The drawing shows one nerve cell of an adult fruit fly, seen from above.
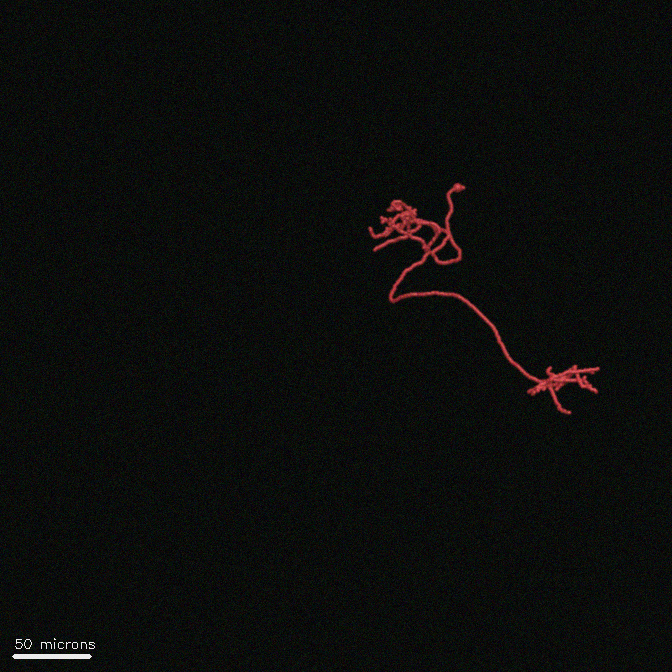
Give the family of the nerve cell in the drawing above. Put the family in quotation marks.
"hemilineage ALv1"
